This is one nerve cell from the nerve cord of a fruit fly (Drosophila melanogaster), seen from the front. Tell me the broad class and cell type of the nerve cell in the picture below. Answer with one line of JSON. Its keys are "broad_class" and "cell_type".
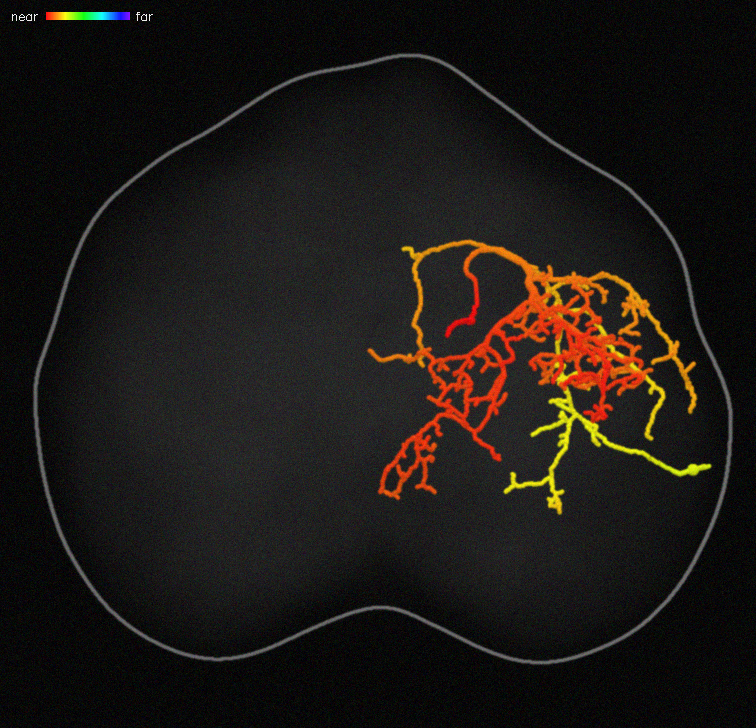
{"broad_class": "ascending neuron", "cell_type": "ANXXX191"}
